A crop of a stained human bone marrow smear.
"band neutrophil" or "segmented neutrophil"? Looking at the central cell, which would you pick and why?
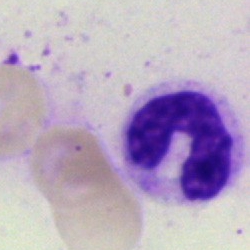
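Band neutrophil. Nucleus first: it is bent into a horseshoe shape, with its opening facing downward.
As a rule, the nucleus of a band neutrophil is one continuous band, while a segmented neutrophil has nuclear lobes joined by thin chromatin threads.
Chromatin next: dark purple and coarsely clumped. Cytoplasm last: a moderate rim of pale pinkish-lilac around the nucleus, holding fine, faint lilac granules.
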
